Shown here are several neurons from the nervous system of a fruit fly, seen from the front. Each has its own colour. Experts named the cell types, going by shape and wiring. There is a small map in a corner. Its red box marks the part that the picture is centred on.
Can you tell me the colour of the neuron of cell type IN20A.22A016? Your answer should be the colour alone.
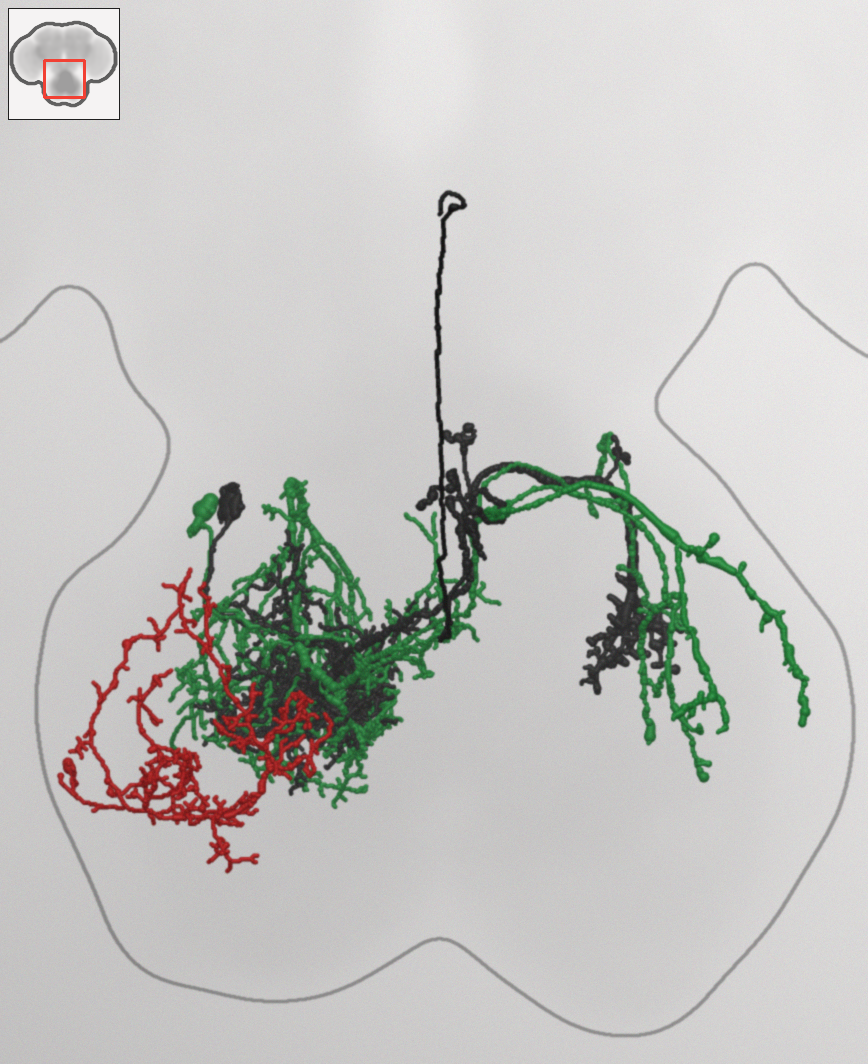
red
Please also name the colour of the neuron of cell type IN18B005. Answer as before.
green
